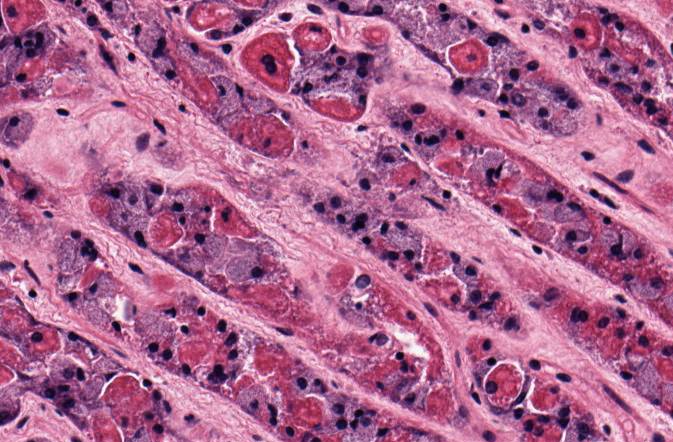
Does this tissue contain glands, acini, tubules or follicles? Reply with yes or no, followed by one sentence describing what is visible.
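Yes. Parietal cells with bright pink cytoplasm are scattered along every gland band.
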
